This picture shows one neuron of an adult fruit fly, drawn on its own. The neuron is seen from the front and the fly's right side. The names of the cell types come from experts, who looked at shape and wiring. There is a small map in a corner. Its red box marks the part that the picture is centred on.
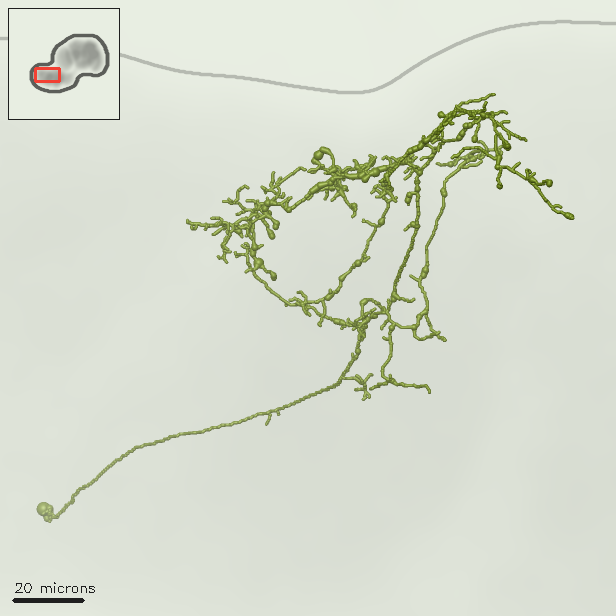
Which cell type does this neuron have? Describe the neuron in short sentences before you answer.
By the scale bar it is about 150 microns wide in this view. In this view it is about as wide as it is tall. It is a nerve-cord intrinsic neuron. Its cell type is IN06B053.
